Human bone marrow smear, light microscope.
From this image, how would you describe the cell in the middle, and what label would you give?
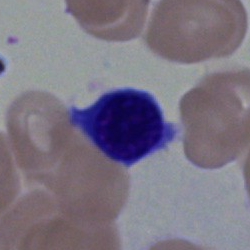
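Chromatin dense, staining dark purple. Cytoplasm deep blue, scant apart from the projections. A second, smaller cytoplasmic projection juts out on the right side. Lymphocyte.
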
